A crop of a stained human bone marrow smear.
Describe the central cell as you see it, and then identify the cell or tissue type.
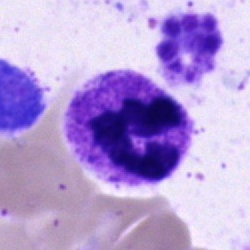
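The nucleus is curved and has a deep notch cut into one side. Its chromatin is dark and densely clumped. Plentiful pinkish-lilac cytoplasm surrounds it, with fine purple granules scattered throughout. This cell is a segmented neutrophil.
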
